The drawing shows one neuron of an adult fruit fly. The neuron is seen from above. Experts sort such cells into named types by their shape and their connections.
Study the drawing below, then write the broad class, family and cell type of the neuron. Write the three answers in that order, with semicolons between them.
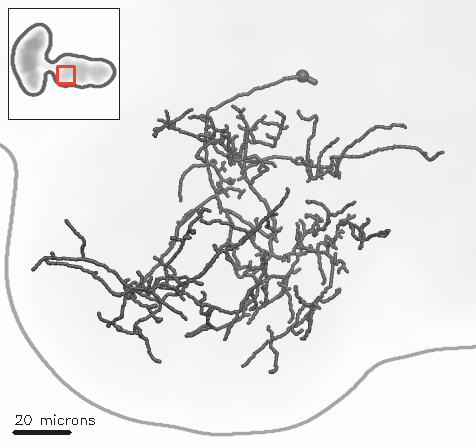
nerve-cord intrinsic neuron; hemilineage 13B; IN13B017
